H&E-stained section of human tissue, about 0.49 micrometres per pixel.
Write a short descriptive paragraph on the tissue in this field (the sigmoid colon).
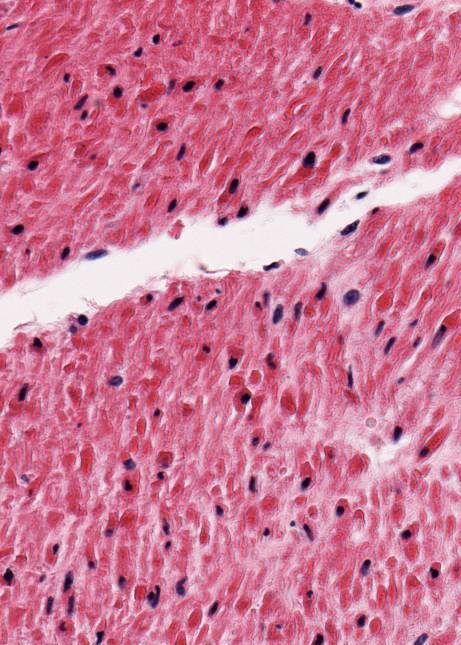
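Field entirely occupied by densely packed, elongated pink cells; no glands or other units among them. Above the cleft, cells mostly aligned in the cleft's own diagonal direction. Nuclei small, dark blue-purple, oval to elongated, lying singly and scattered. Cytoplasm deep pink to red.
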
